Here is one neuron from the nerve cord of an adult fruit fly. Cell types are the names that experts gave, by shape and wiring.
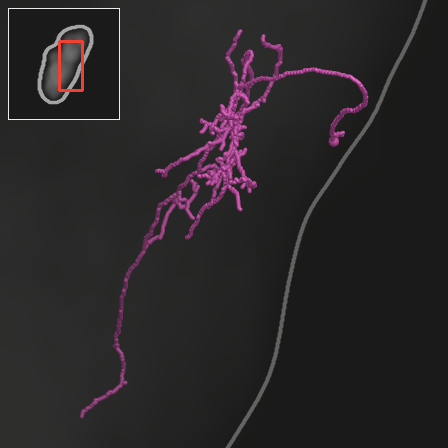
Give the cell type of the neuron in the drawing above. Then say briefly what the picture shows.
Its cell type is AN19B100. Its broad class is ascending neuron. As drawn here it is taller than it is wide.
